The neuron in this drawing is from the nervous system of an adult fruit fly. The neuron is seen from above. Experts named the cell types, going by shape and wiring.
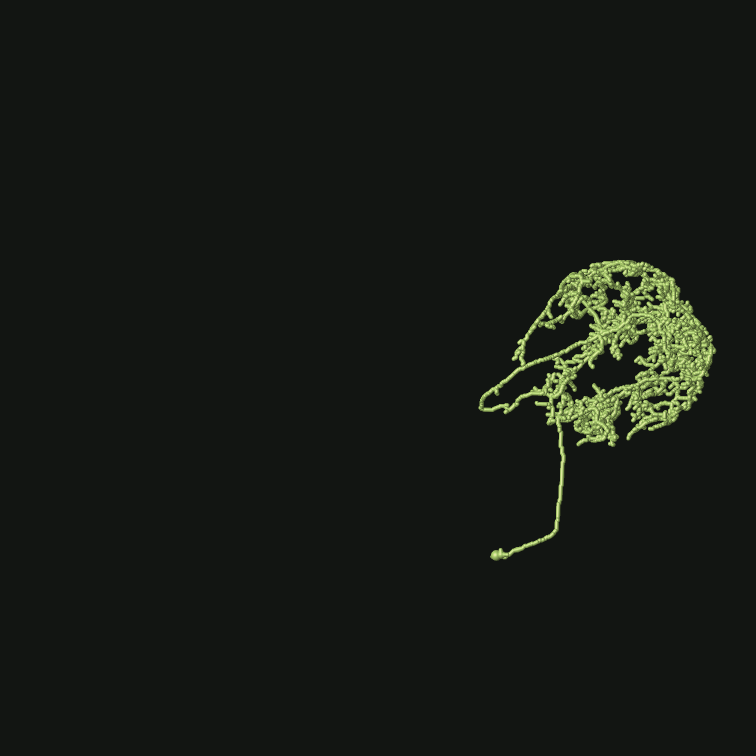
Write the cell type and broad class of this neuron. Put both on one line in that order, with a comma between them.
AVLP500, central-brain intrinsic neuron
